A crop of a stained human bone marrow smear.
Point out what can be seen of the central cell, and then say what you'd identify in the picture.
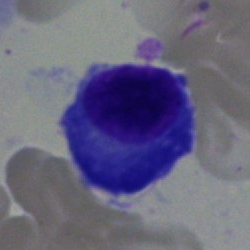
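Notice the edge here: it's irregular, with small bumps running along it. The nucleus stains a dense, dark purple, and the cytoplasm is a deep, intense blue. That cytoplasm makes a broader band below the nucleus than above it. So what you're looking at is a plasma cell.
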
